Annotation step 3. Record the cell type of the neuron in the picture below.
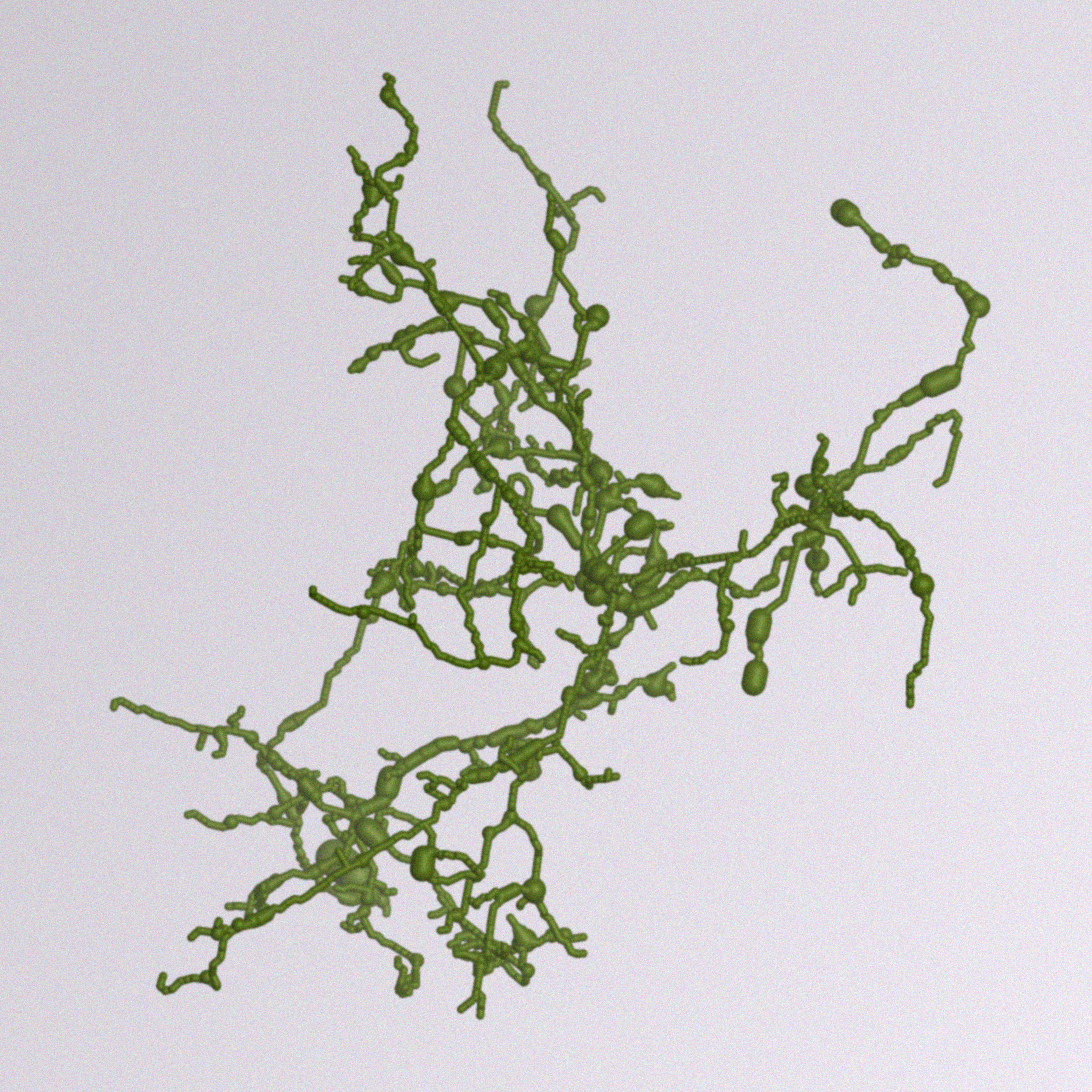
IN20A.22A037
